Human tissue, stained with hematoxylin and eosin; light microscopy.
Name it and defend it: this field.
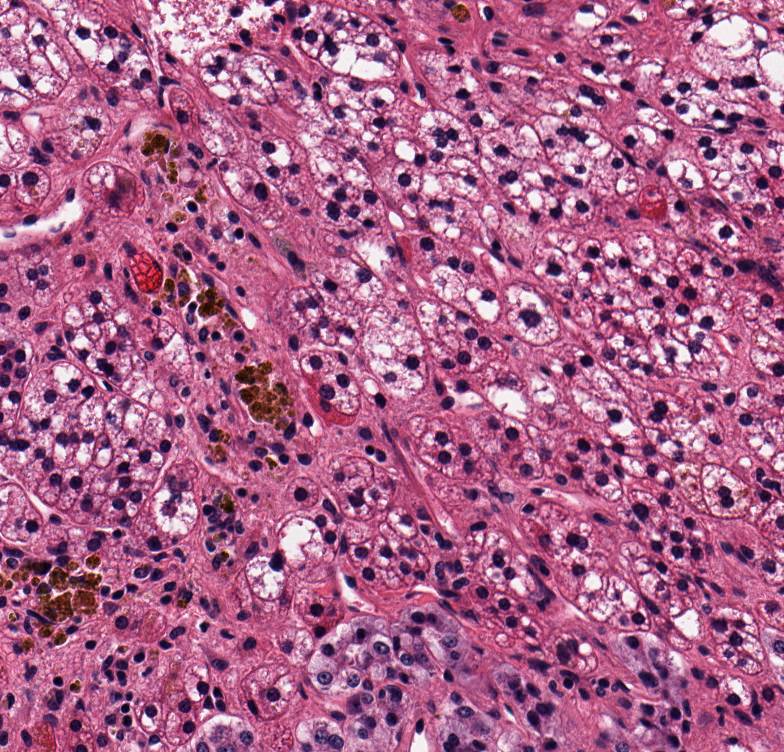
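That's the zona fasciculata of the adrenal gland. Most of the cells have clear to finely vacuolated, bubbly cytoplasm, and that's what settles it.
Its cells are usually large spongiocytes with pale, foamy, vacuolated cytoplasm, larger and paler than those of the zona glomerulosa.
Over on the left there are clumps of coarse golden-brown pigment. Small thin-walled vessels holding red blood cells run in the septa, one at the upper left for instance. No mature fat cells anywhere in the field.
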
